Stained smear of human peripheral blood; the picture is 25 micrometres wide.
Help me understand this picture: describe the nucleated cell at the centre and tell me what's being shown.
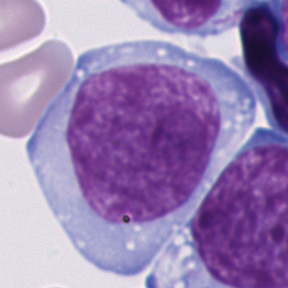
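Working through the features in order: the cytoplasm is pale blue. It forms a wide rim that is broadest below and to the left of the nucleus. Next, the chromatin is finely stippled and evenly spread, with no coarse clumps. A few small clear vacuoles dot the cytoplasm. Last, the nucleus measures about 14 micrometres across. This cell is a myeloblast.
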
